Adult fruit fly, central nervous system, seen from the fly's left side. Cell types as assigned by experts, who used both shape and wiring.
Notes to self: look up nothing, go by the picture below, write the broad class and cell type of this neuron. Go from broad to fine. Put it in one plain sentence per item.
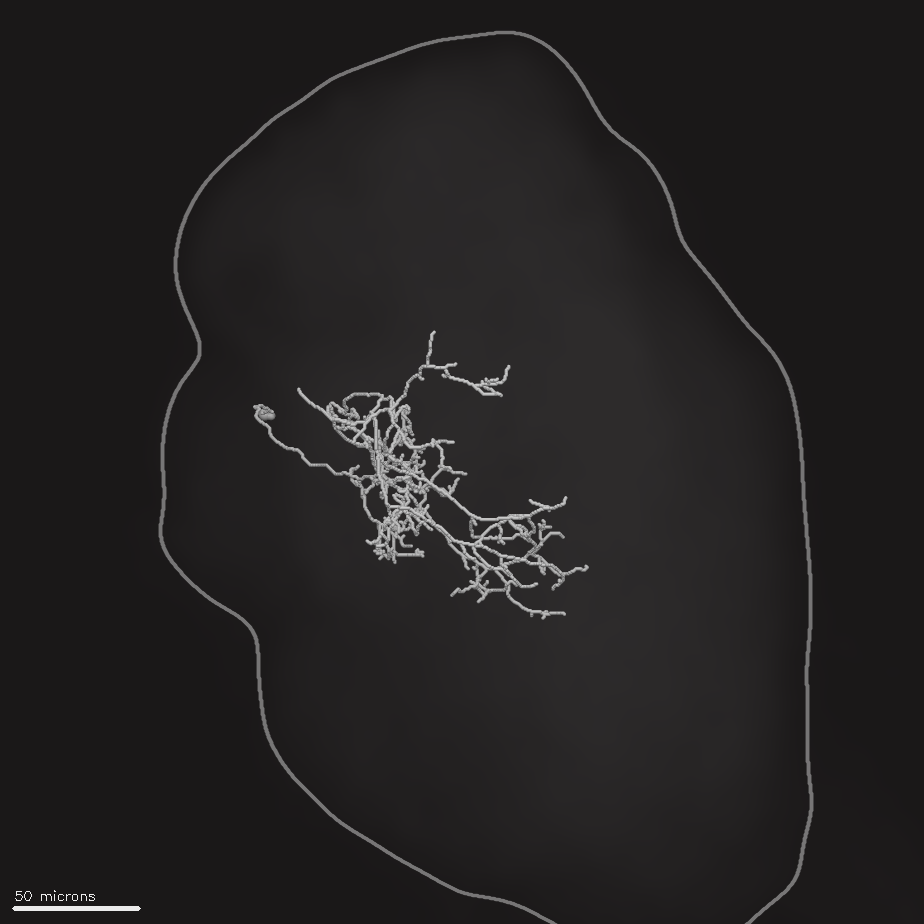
A central-brain intrinsic neuron, type LAL117.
